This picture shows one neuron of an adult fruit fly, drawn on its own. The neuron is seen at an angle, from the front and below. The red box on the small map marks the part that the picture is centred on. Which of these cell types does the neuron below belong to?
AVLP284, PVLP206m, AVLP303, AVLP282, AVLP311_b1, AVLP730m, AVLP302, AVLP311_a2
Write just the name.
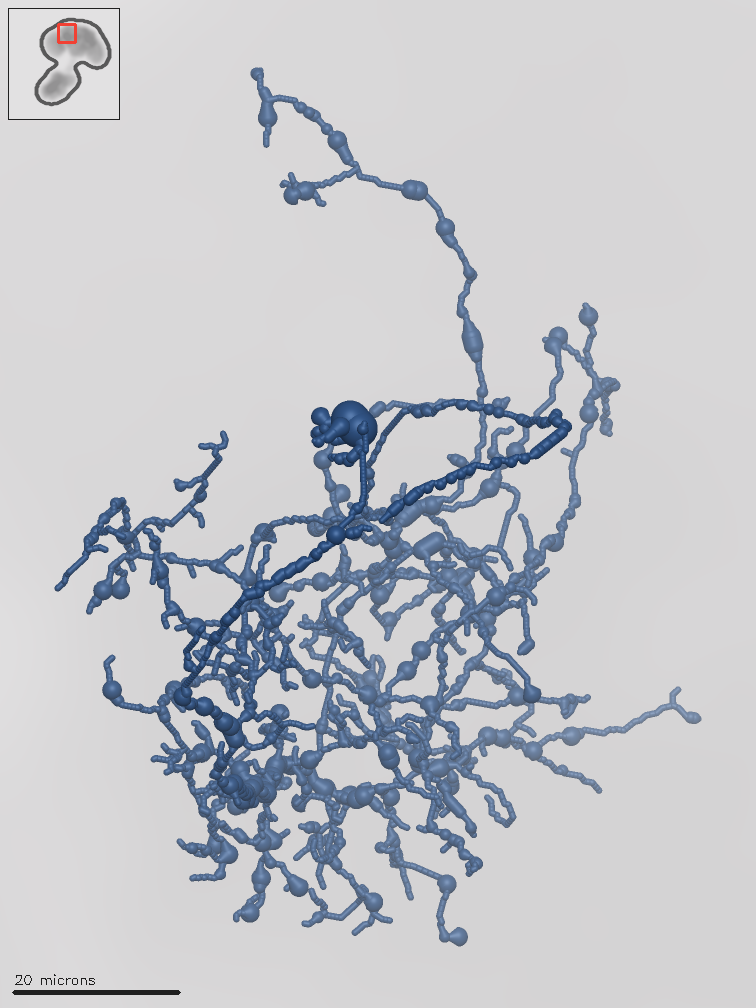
AVLP284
